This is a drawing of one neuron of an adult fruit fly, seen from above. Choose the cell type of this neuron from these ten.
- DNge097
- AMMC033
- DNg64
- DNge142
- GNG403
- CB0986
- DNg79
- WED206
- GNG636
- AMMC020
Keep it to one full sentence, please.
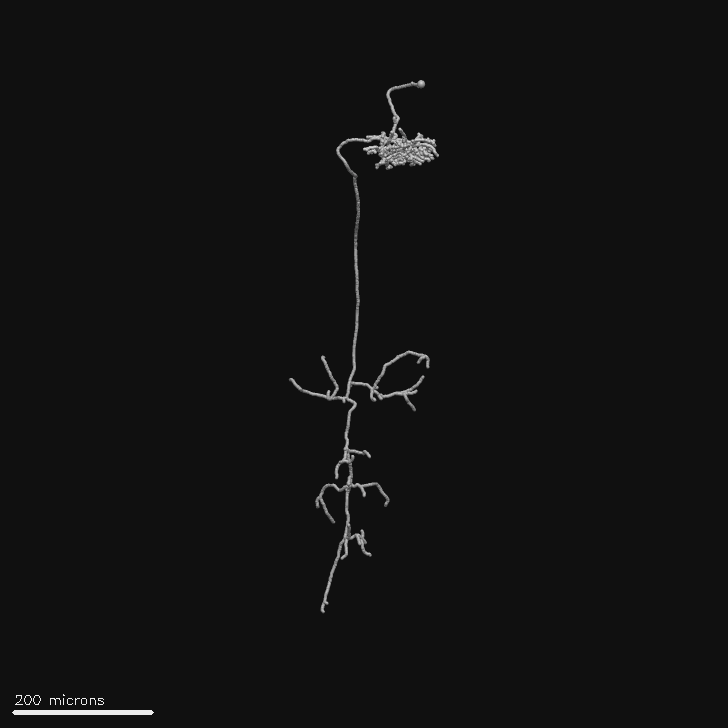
As a matter of cell type, the neuron is DNg79.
